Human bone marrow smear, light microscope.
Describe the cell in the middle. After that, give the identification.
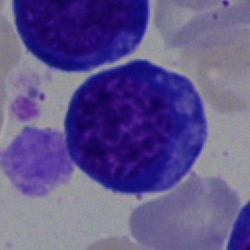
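Begin with the outline, which is round and smooth. Next, note that the cytoplasm shows no granules. At the right edge of the cell there is a paler, less dense area. Fine detail is softened because the image is slightly blurred. This cell is an erythroblast.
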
